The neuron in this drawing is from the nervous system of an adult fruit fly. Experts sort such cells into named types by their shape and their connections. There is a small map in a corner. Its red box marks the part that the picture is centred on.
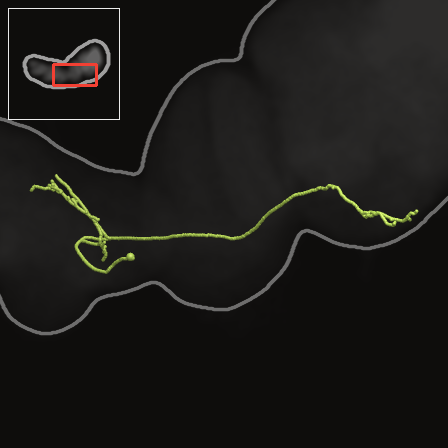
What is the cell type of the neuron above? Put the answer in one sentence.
The cell type is AN08B113.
